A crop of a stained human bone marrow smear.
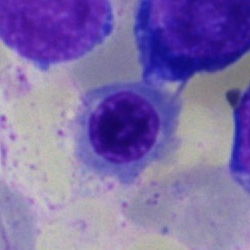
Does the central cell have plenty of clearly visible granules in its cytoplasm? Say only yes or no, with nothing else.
No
